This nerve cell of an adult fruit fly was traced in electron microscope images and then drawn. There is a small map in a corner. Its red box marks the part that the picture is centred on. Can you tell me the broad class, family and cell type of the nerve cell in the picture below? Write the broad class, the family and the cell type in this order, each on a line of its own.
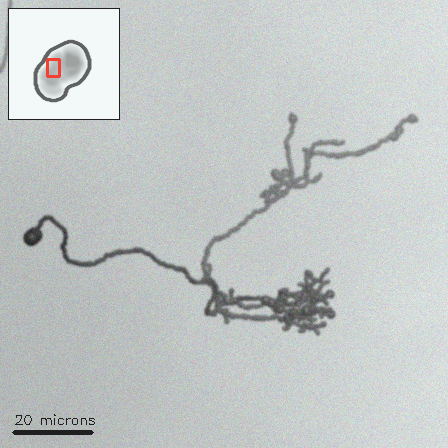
central-brain intrinsic neuron
class CX
FC1C_a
